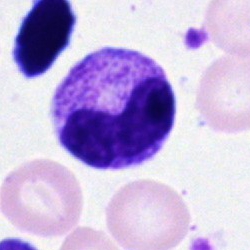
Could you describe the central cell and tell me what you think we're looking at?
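A round, smooth outline encloses the cell. Its nucleus fills the lower half and extends up along the right side, with a broad indentation facing the upper left. The chromatin is dark purple and condensed. This is a band neutrophil.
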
